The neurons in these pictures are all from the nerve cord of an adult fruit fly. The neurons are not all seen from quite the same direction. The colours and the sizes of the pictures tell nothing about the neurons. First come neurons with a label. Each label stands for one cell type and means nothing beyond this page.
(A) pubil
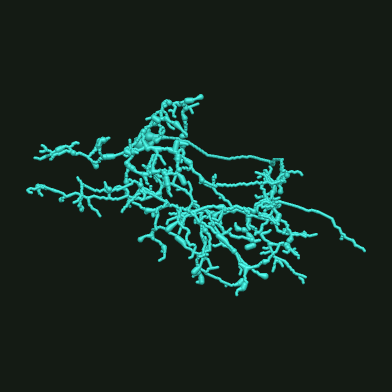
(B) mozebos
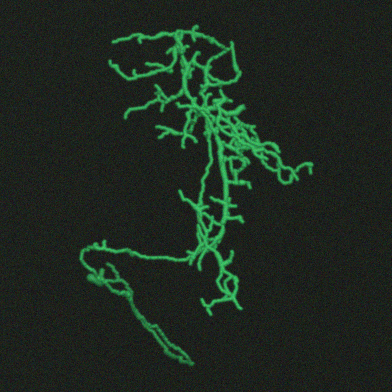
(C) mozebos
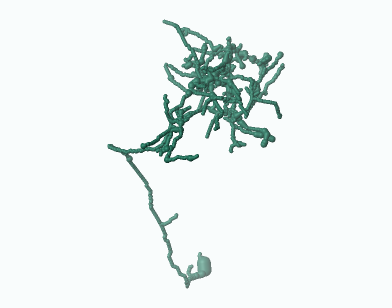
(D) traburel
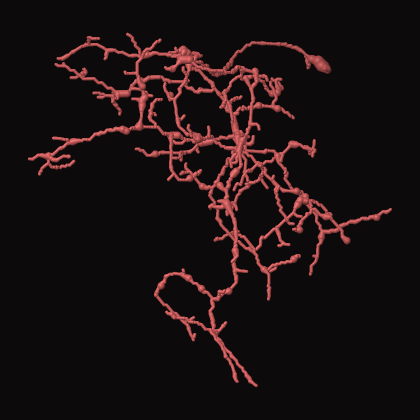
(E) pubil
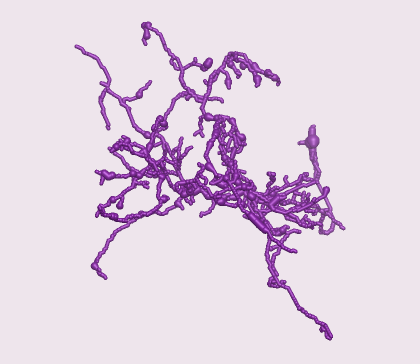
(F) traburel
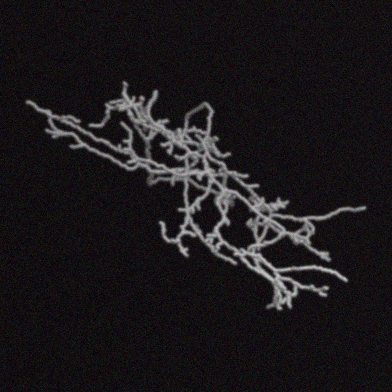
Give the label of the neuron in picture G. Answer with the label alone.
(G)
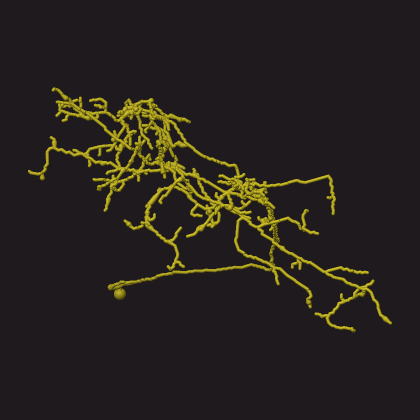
pubil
